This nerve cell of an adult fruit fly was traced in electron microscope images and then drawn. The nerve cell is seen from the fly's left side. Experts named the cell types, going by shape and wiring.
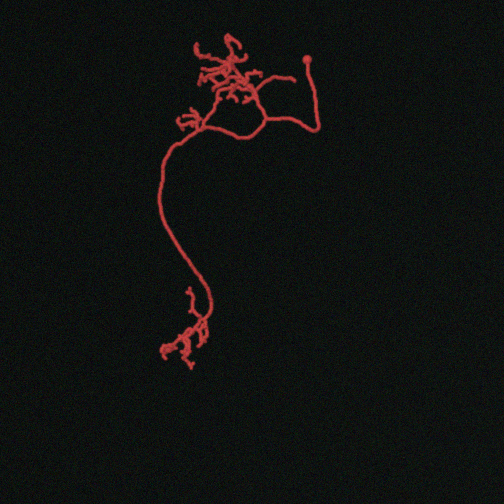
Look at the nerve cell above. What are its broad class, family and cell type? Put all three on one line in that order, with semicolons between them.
central-brain intrinsic neuron; hemilineage SMPpv1; CB4205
